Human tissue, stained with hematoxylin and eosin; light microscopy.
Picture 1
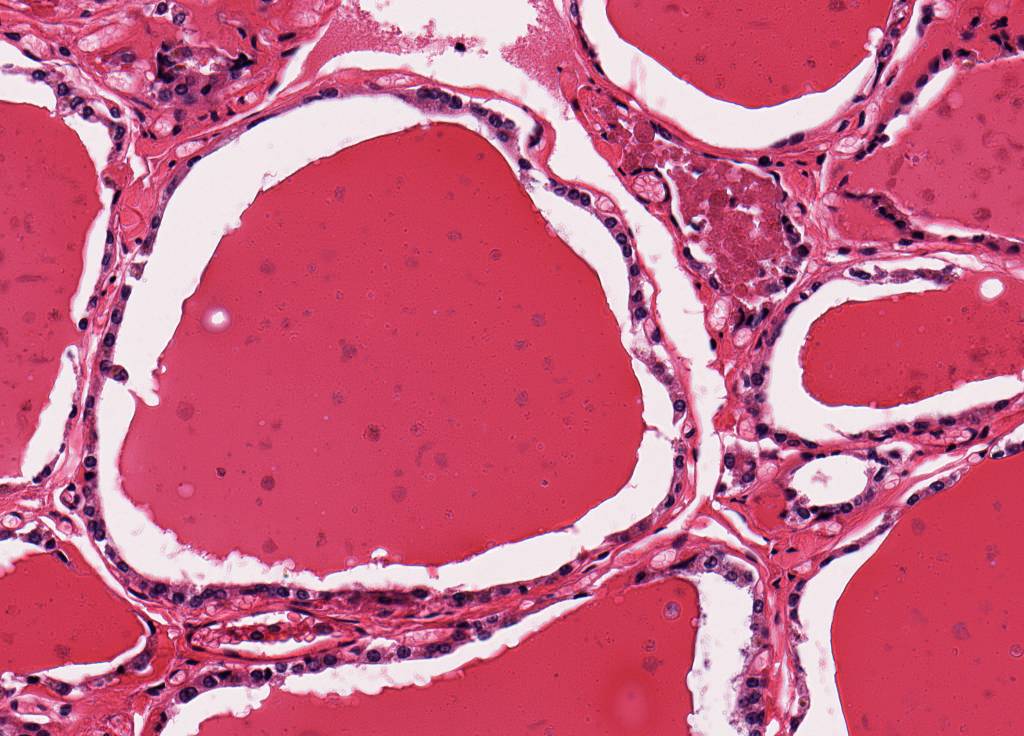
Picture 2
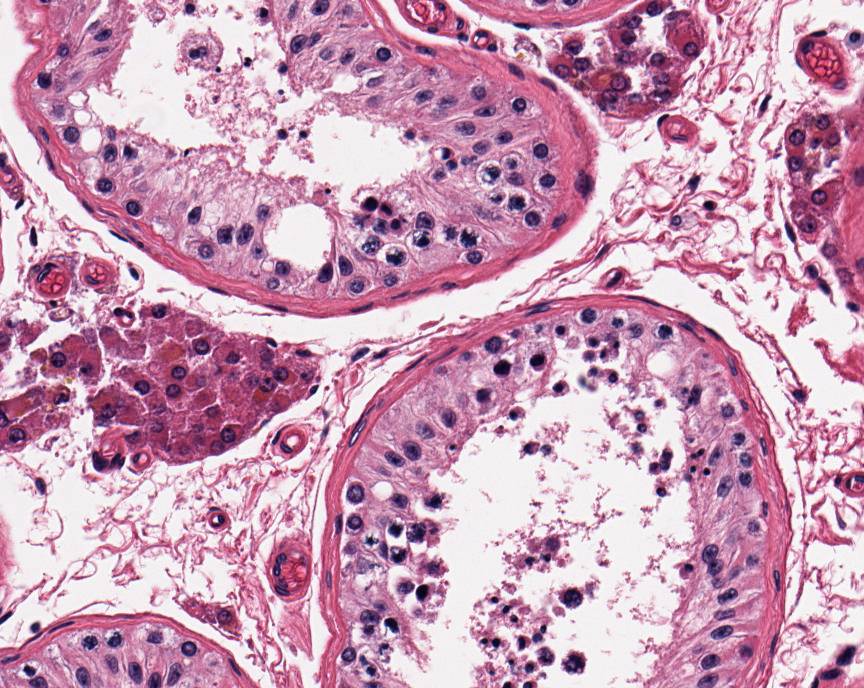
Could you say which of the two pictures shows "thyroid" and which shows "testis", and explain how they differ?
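The thyroid appears in picture 1, the testis in picture 2. Picture 1 is filled by closely packed large rounded follicles, the largest in the centre and left of centre, separated by thin septa of pink fibrous stroma. Each follicle has a single lining layer of flattened to low cuboidal cells with small, dark, evenly spaced, round to oval nuclei. Picture 2 contains parts of several rounded tubules cut in cross section, the largest at upper left and lower right, with loose interstitial tissue between them. These tubules have stratified epithelium several cells deep, with rounded nuclei in multiple layers. At the left middle, between tubules, lies a cluster of polygonal cells with abundant deeply eosinophilic cytoplasm and round nuclei. The epithelium of the upper left tubule contains several clear round vacuoles.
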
